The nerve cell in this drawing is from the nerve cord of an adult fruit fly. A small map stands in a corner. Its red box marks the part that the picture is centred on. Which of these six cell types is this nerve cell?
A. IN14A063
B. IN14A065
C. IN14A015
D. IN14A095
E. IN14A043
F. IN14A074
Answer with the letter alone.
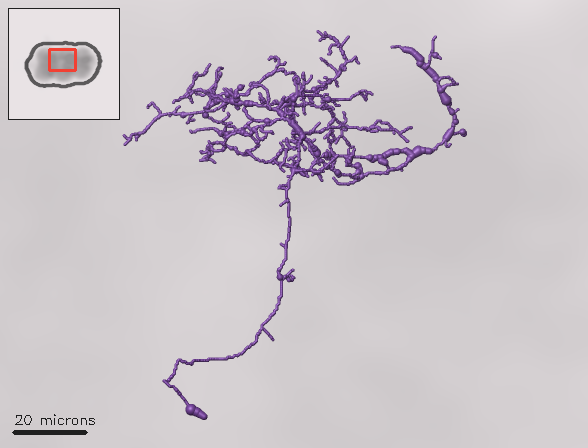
E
